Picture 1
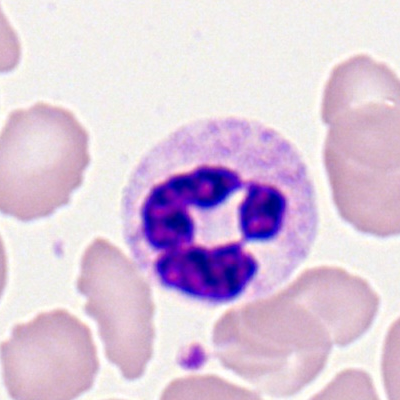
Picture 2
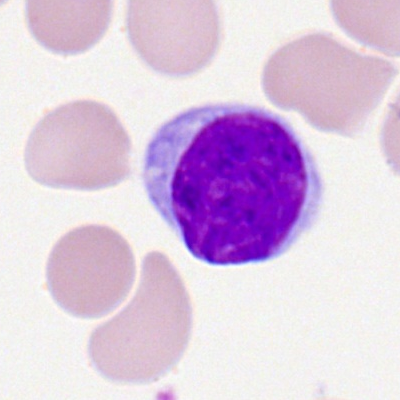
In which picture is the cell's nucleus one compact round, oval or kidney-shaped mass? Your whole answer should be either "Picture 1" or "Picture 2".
Picture 2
